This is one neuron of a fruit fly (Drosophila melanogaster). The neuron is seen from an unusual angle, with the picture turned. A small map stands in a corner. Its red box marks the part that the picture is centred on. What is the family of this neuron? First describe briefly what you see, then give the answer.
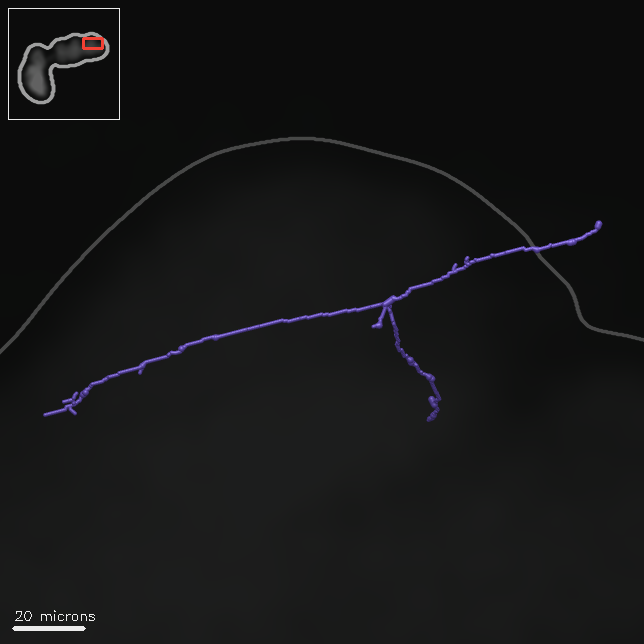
No cell body is drawn. From left to right in the picture it spans about 160 microns. There are a dozen or fewer branch ends. It is a sensory neuron entering the nerve cord. Its family is called class mechanosensory proprioceptive.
